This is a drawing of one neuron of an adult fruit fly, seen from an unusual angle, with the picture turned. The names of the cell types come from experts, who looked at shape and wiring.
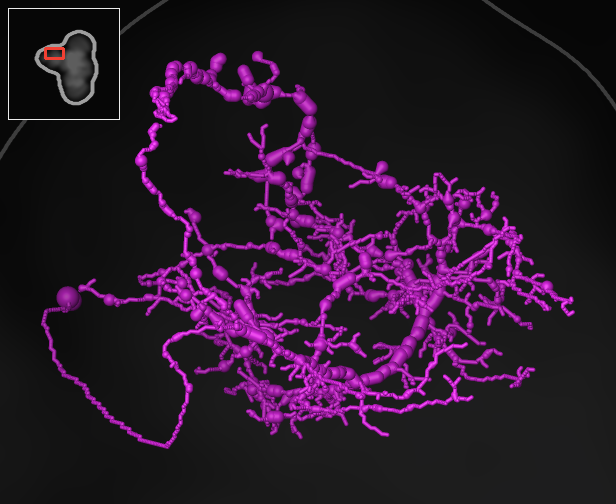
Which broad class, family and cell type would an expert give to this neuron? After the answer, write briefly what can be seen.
This is a nerve-cord intrinsic neuron. The family is hemilineage 03A. The cell type is IN03A027. The cell body is on the left of the picture. The picture shows more than a hundred branch ends.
